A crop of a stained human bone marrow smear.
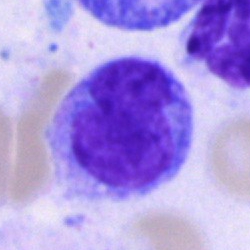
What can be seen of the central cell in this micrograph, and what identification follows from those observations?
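Roughly round in outline, the cell is mostly taken up by its nucleus, which carries a notch on its upper left side. The rim of cytoplasm is widest on the left side. It is a monocyte.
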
